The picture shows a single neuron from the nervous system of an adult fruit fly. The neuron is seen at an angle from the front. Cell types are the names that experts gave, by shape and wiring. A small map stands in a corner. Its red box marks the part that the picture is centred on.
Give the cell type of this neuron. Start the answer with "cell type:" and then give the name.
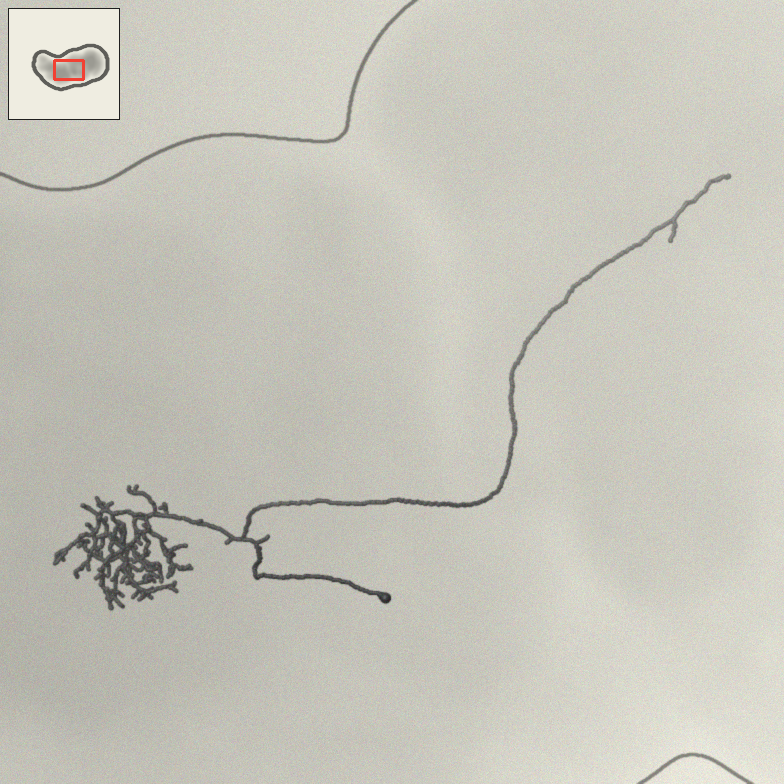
cell type: MeVP6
